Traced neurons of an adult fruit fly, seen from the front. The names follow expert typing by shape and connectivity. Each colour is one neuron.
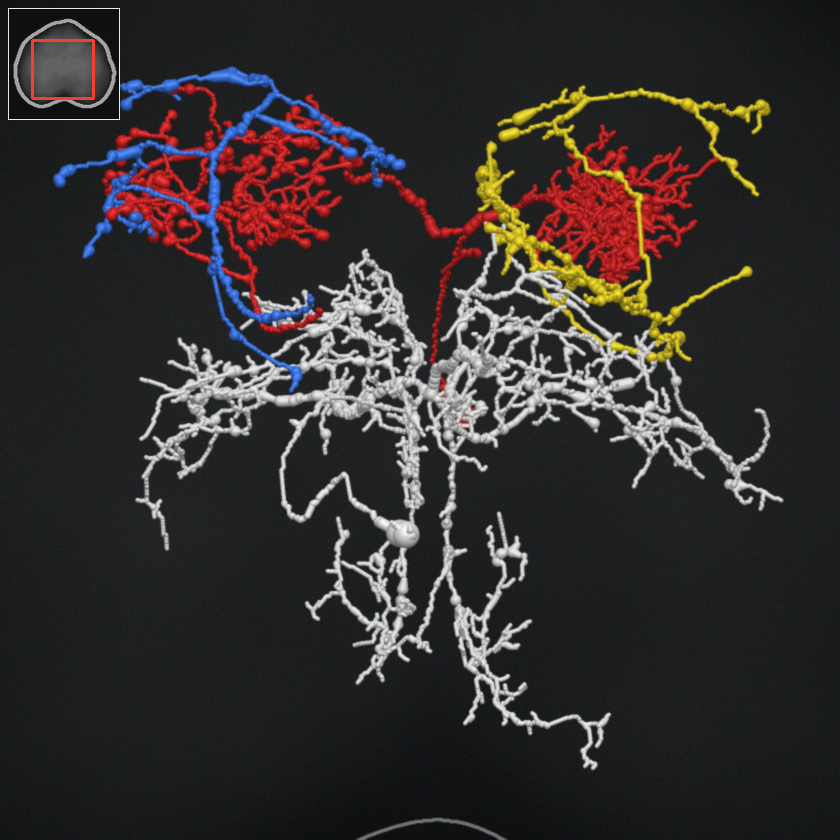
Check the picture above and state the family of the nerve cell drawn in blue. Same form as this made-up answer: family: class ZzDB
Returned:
family: DNg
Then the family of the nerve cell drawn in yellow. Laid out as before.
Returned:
family: hemilineage LB6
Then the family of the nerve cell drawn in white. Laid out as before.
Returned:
family: hemilineage 08B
